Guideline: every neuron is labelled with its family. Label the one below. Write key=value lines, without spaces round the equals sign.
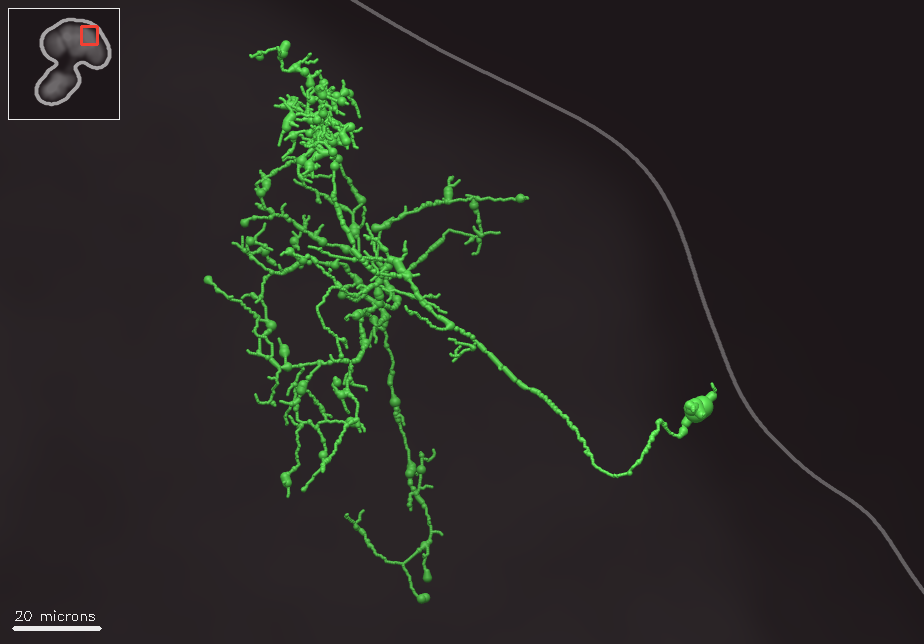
family=hemilineage SLPal3_and_SLPal4_dorsal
